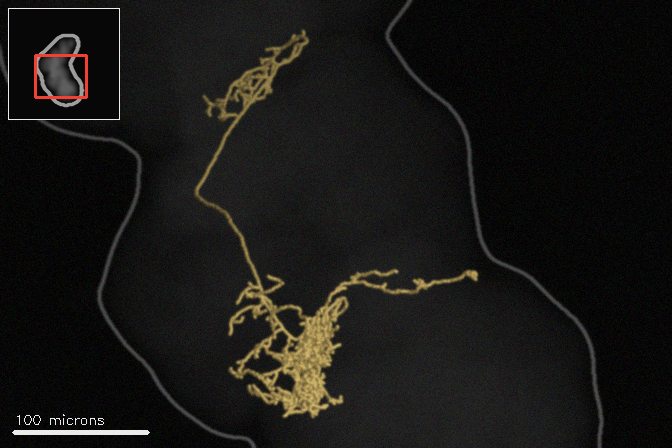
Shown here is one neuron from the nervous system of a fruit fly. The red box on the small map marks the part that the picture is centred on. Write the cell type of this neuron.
DNp56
